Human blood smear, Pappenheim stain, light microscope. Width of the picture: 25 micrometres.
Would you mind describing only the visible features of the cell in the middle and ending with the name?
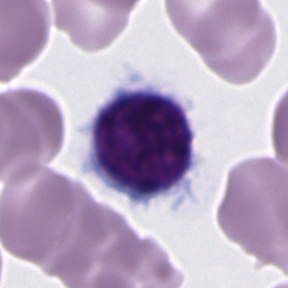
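Its outline is roughly round. The chromatin is dense, dark purple and coarsely clumped. Only a scant rim of pale blue cytoplasm surrounds the nucleus. Fine, hair-like projections extend from the surface around most of its circumference. This is a hairy cell.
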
